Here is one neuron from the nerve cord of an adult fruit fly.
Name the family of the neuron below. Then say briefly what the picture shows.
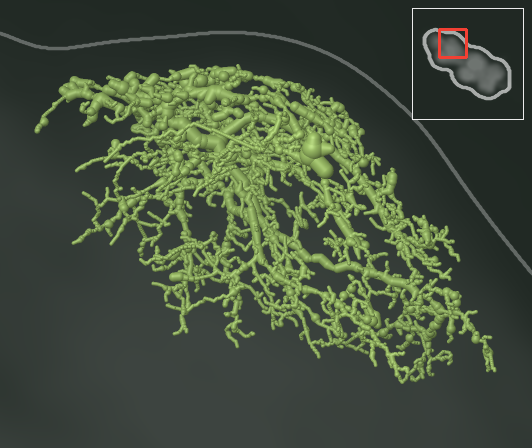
The family is hemilineage 19A. Its broad class is nerve-cord intrinsic neuron. More than a hundred branch ends can be seen. In this view it is wider than it is tall.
